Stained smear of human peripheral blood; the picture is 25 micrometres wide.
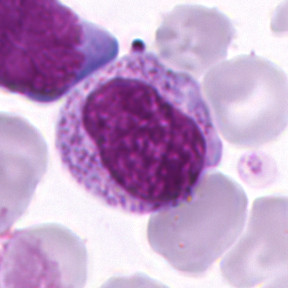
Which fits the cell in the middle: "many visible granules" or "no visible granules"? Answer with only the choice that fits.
Many visible granules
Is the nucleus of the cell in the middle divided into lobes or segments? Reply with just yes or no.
No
